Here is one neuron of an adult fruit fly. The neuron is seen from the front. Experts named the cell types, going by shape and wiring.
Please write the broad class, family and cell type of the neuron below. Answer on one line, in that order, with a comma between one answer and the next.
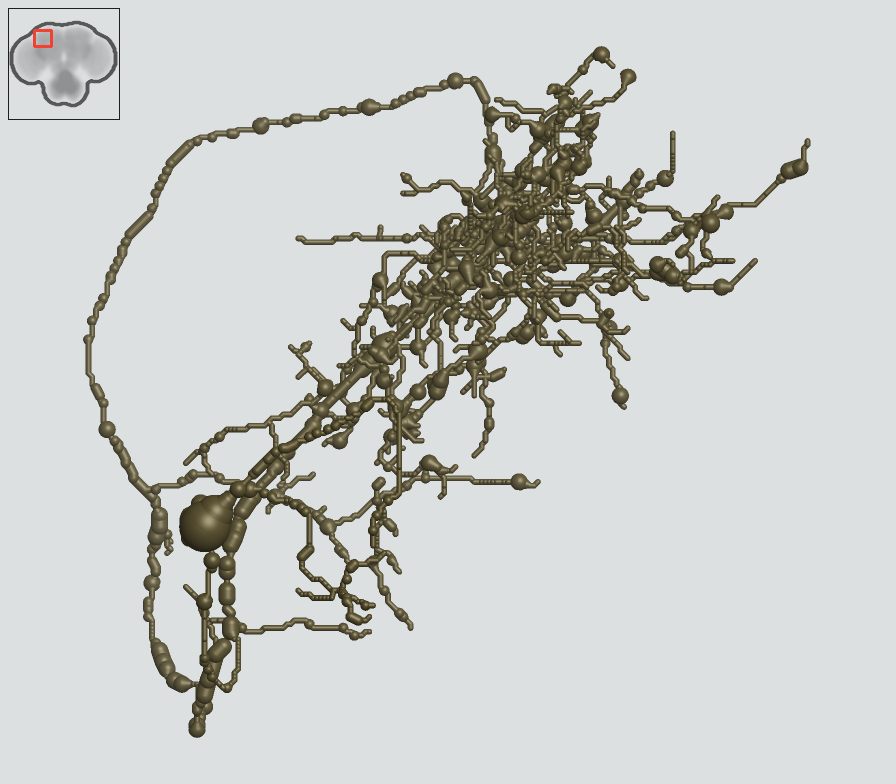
central-brain intrinsic neuron, hemilineage LHl1, SLP058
